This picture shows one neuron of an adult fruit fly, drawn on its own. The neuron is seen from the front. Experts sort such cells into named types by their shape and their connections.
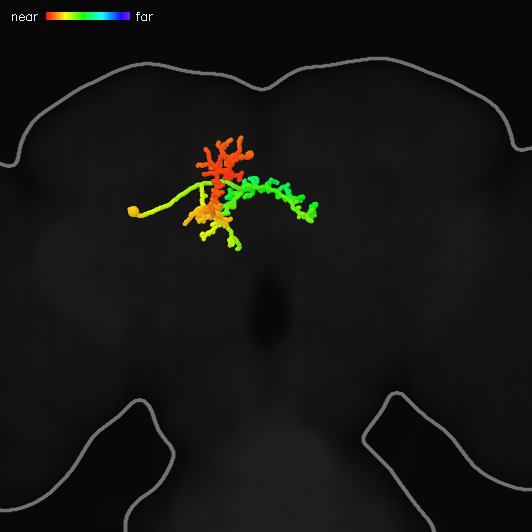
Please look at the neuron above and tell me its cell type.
FB5V_a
